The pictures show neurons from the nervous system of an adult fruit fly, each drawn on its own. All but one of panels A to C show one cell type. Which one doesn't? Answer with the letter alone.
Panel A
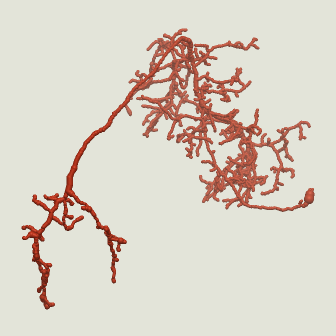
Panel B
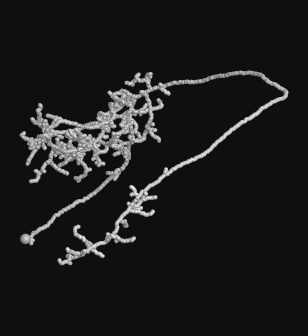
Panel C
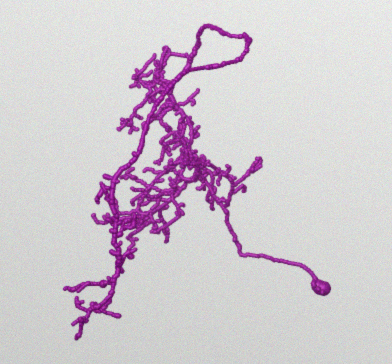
A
